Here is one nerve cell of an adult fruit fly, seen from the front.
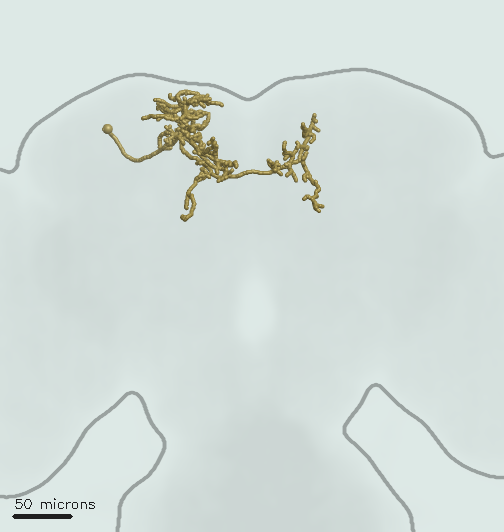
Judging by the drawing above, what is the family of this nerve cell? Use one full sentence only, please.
What the nerve cell belongs to is the family hemilineage DL2_dorsal.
